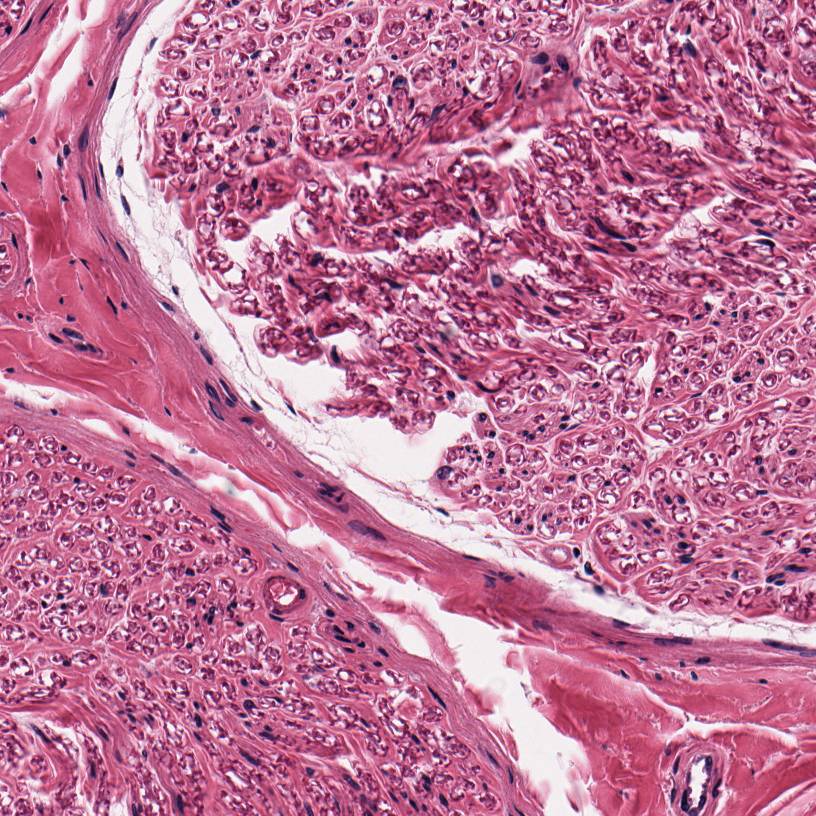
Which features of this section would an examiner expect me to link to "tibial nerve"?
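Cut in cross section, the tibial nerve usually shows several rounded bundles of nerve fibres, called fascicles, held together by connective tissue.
Two large nerve fascicles, upper right and lower left, are divided by a band of dense pink fibrous tissue running diagonally from upper left to lower right, which matches this. In both, the fibres are cut transversely, as closely packed small round profiles, each a central pink core with a pale halo. Along the fibrous band lie sparse, dark, elongated spindle-shaped nuclei. No fat cells appear anywhere in the field.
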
